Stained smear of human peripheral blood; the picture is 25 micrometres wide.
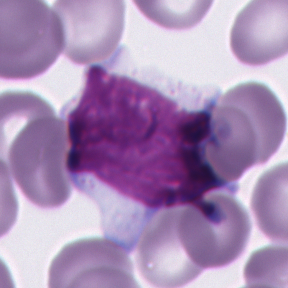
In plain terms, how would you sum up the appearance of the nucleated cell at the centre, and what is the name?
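Its outline is irregular and angular, not round. A nucleus with an angular, roughly squarish contour fills most of the cell. No coarse granules appear in the cytoplasm. This is a large granular lymphocyte.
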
